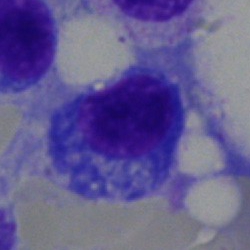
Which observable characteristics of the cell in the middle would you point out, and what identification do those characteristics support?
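Checking the outline first, it is roughly round. Next, the nucleus lies toward the top, with most of the cytoplasm beneath it. That lower cytoplasm holds many small clear vacuoles, and no distinct coarse granules are seen. The cell is a plasma cell.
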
